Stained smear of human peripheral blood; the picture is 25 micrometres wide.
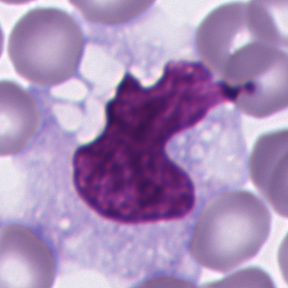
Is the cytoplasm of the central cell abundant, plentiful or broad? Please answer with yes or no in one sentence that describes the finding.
Yes, the cytoplasm forms a broad area around its nucleus.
